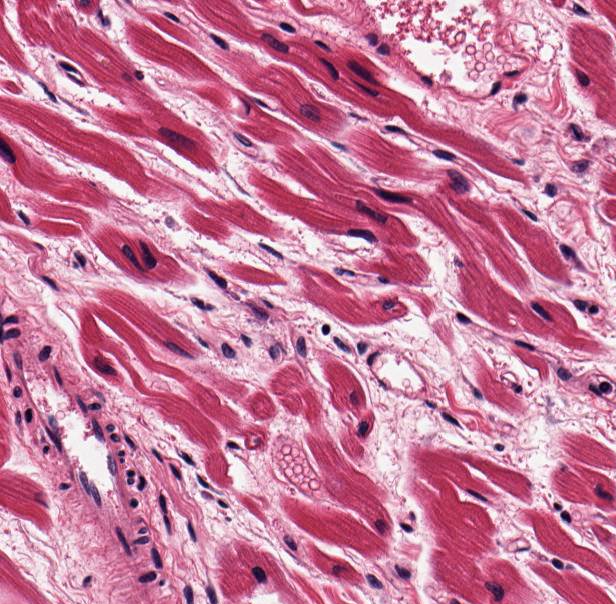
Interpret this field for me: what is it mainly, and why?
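This field is myocardium. The oval fibre nuclei sit centrally rather than at the edges, and some fibres branch to join neighbours.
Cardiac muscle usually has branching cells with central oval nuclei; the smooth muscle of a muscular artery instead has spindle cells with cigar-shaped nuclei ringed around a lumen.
Clustered red blood cells lie in small stromal vessels at top right and lower centre.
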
